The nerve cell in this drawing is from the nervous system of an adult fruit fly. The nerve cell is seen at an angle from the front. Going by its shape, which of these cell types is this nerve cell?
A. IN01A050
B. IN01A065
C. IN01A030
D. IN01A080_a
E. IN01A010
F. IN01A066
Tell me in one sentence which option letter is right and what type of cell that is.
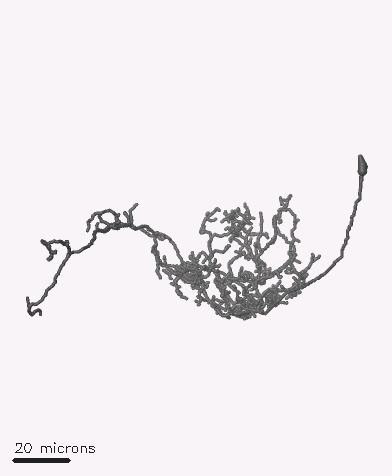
Being of cell type IN01A065, the nerve cell matches option B.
